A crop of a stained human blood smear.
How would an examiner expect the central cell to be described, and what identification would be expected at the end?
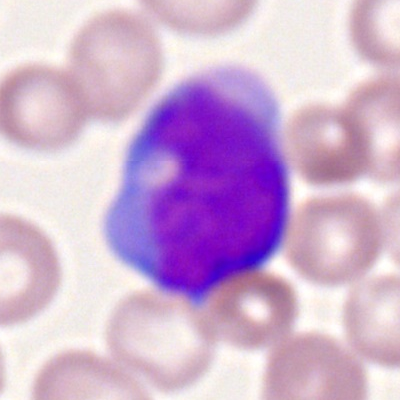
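Look first at the outline: it is irregular and lumpy, not smoothly round. The nucleus fills most of the cell, and the cytoplasm rim is widest on the left. In the upper left of the nucleus, a pale, roundish area stands out. This is a myeloblast.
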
